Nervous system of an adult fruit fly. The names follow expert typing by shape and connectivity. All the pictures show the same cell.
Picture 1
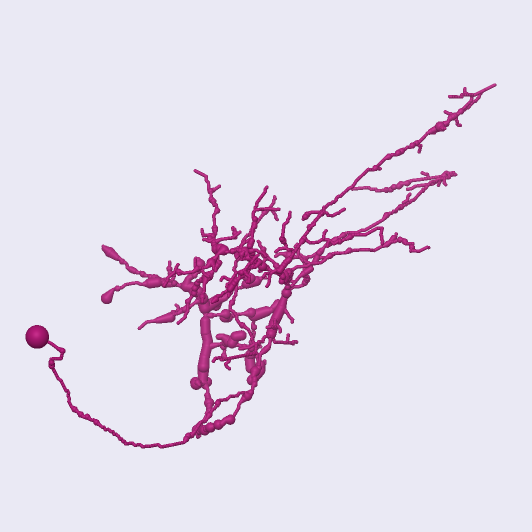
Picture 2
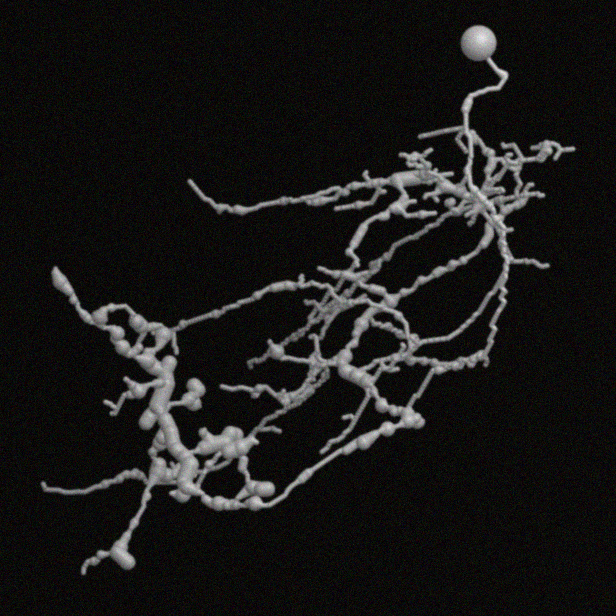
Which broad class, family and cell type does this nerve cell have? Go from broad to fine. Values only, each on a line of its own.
nerve-cord intrinsic neuron
hemilineage 09A
IN09A045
